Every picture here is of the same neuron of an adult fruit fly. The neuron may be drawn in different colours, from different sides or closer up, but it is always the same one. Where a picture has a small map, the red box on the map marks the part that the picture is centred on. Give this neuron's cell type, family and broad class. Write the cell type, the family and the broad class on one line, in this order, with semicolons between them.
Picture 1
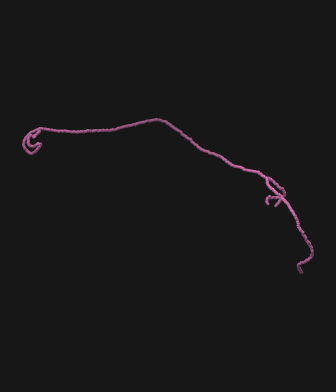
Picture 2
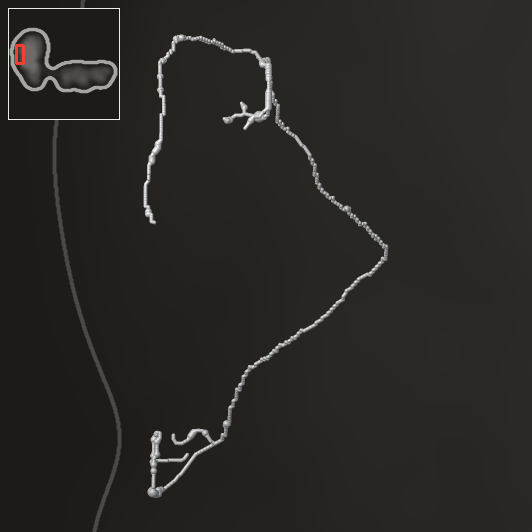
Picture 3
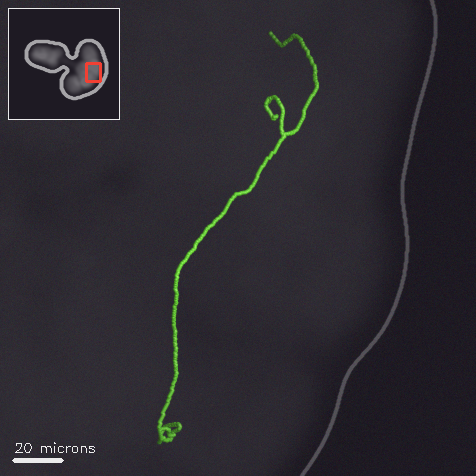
ORN_DL4; class olfactory; sensory neuron entering the brain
